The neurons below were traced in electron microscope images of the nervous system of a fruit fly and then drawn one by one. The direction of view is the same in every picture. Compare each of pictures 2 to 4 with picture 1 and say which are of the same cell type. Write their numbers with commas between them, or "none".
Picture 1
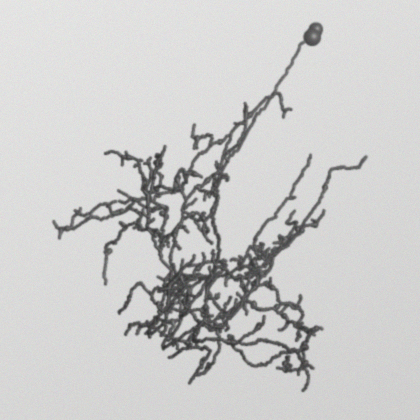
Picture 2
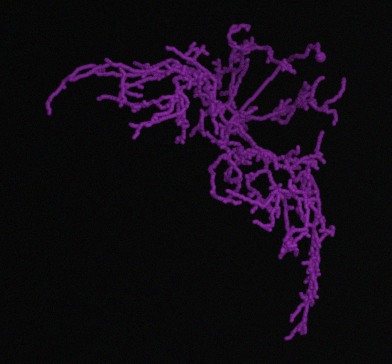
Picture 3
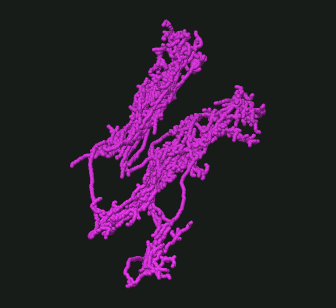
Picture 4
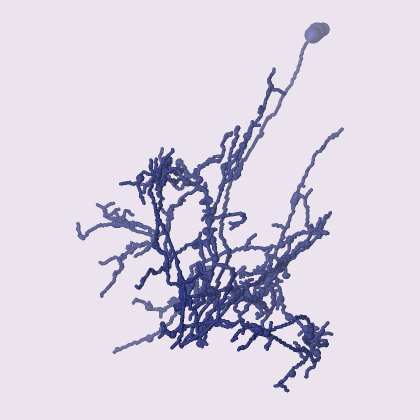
2, 4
